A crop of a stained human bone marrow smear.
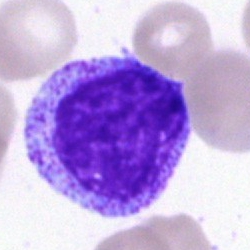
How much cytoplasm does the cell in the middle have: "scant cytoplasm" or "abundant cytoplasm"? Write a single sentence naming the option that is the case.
What cytoplasm the cell has forms just a narrow rim.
